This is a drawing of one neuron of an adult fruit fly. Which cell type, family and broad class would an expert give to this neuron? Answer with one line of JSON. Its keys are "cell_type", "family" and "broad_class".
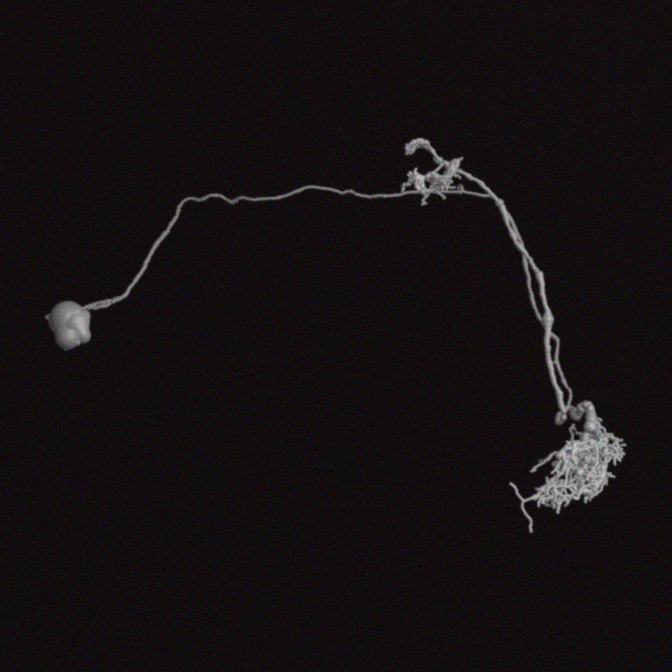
{"cell_type": "T4a", "family": "T", "broad_class": "optic-lobe intrinsic neuron"}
